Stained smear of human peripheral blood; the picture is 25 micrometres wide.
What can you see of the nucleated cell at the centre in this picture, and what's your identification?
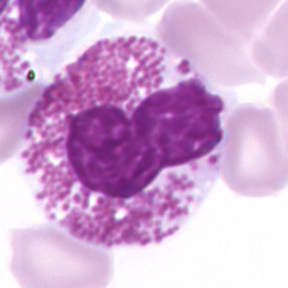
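Coarse round pinkish-red granules pack the cytoplasm, which forms a wider band on the left of the nucleus than on the right. The nucleus has dense, dark purple chromatin, and its right lobe sits slightly higher than its left. Cell type: eosinophil.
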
